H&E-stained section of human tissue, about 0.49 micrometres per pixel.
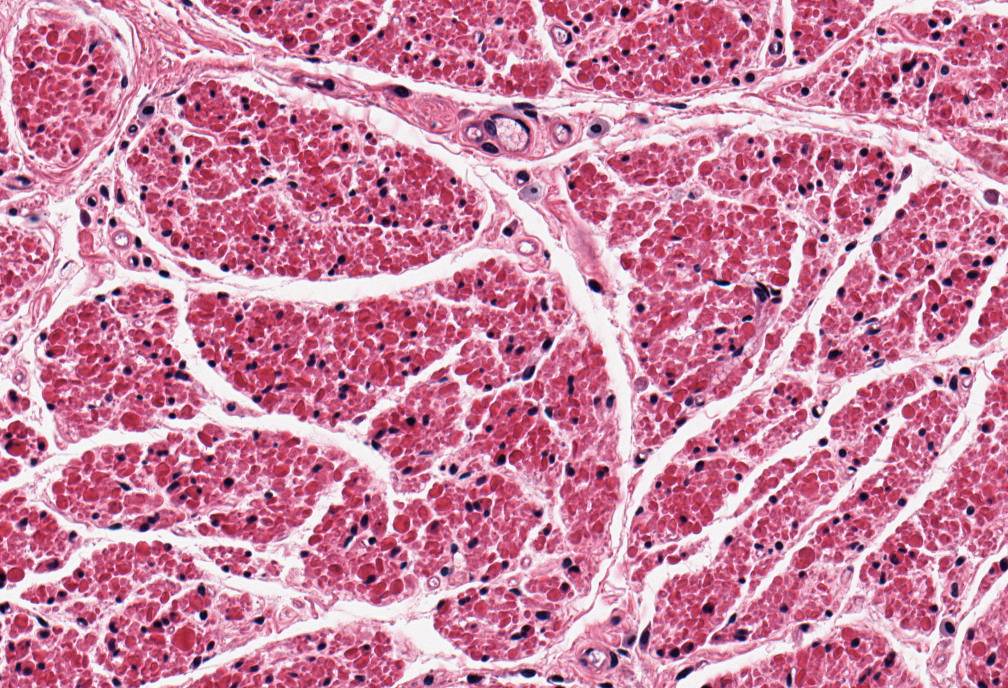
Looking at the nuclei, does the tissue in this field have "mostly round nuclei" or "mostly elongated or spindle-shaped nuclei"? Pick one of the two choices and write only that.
Mostly round nuclei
